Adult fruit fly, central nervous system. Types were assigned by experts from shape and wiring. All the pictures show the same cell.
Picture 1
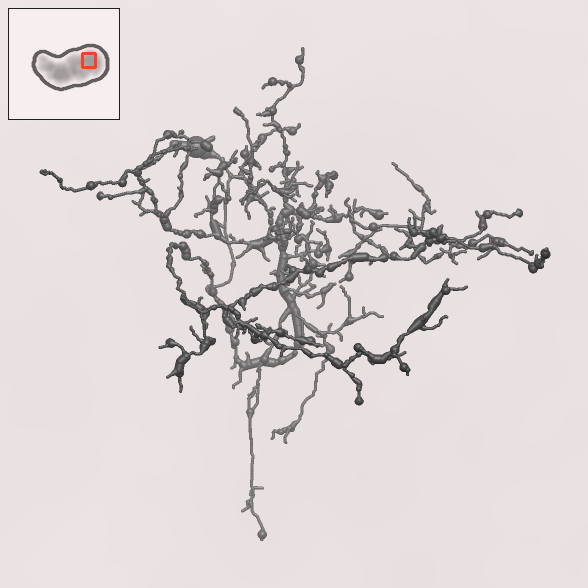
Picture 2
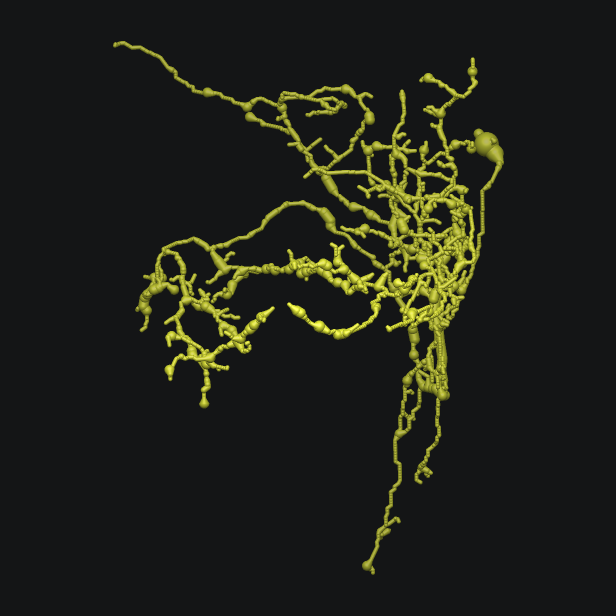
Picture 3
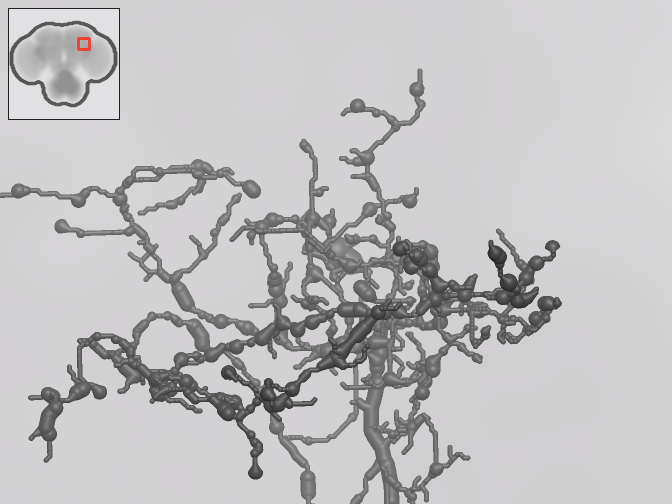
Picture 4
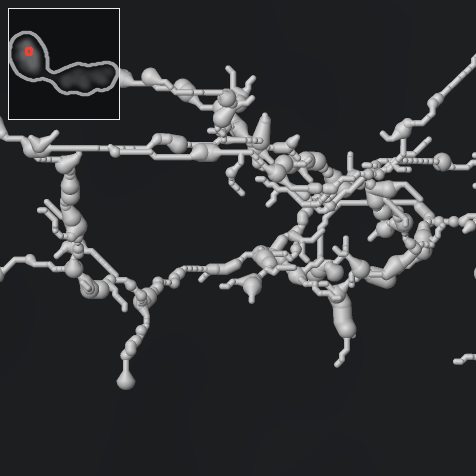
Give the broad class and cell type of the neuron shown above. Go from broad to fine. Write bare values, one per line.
central-brain intrinsic neuron
CB3676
